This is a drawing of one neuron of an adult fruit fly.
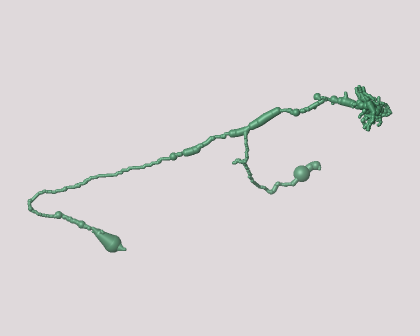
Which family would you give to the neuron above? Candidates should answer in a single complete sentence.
With respect to family, the neuron is hemilineage AOTUv3_dorsal.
